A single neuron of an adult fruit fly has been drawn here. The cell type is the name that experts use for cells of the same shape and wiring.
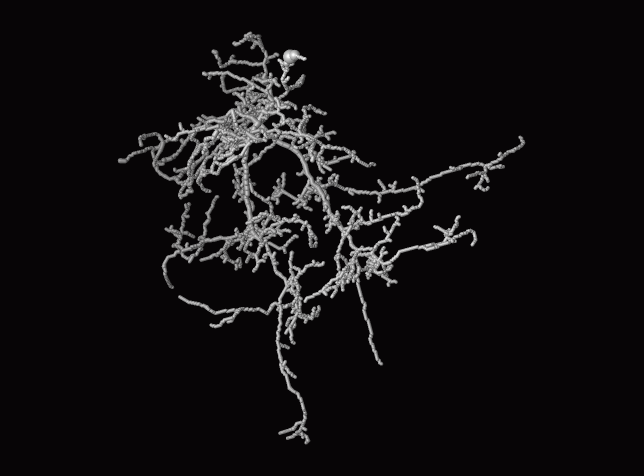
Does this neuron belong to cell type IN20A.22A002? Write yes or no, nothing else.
yes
